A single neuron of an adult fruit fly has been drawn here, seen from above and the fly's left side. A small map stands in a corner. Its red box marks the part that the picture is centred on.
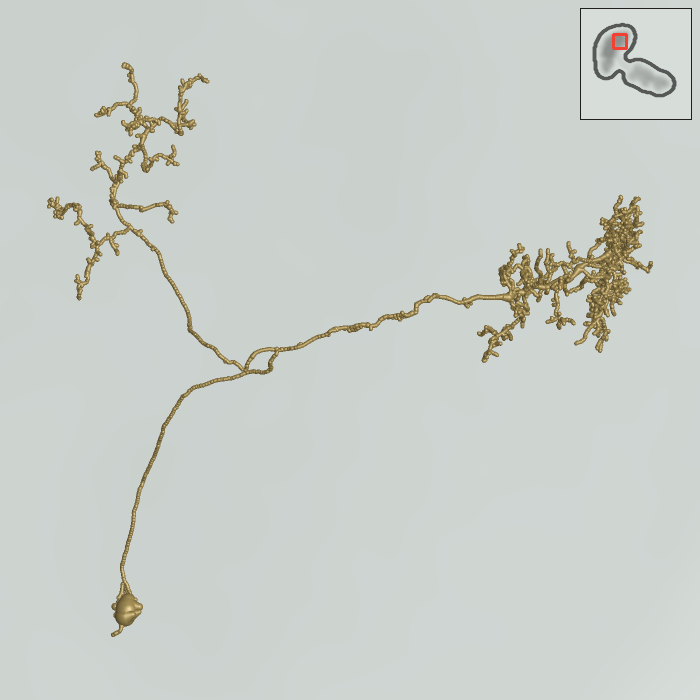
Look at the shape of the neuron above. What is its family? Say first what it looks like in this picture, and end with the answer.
It is in the brain and does not reach the nerve cord. Its cell body lies at the lower left of the picture. Dozens of branch ends can be seen. Its broad class is visual projection neuron. Its family is hemilineage VPNv1.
